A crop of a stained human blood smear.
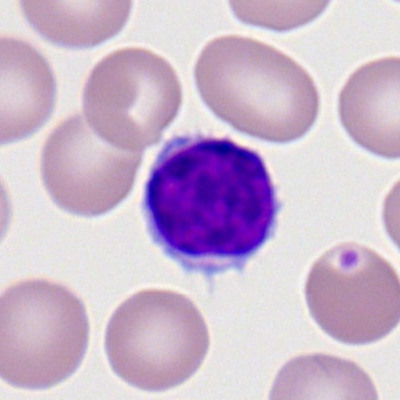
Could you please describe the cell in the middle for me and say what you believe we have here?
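Look first at the outline: it is roughly round. Now the chromatin, and see how dense it is, gathered into coarse clumps. Scan the cytoplasm and you will find no granules at all. One more thing: the longest of the fine projections from the surface points downward. This cell is a lymphocyte.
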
